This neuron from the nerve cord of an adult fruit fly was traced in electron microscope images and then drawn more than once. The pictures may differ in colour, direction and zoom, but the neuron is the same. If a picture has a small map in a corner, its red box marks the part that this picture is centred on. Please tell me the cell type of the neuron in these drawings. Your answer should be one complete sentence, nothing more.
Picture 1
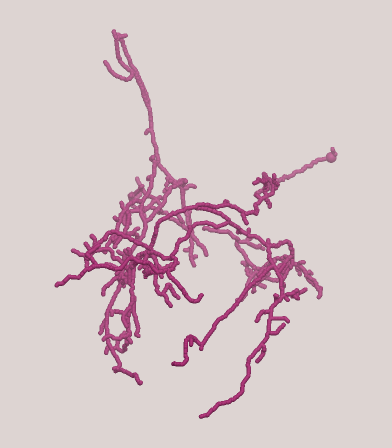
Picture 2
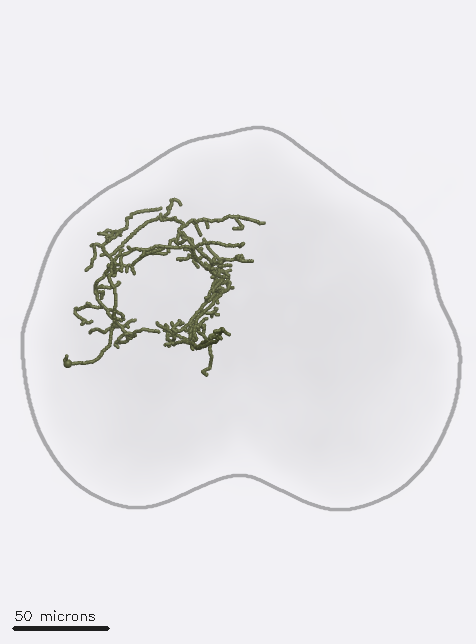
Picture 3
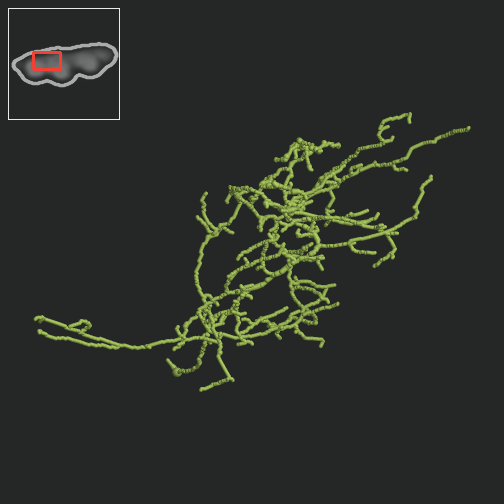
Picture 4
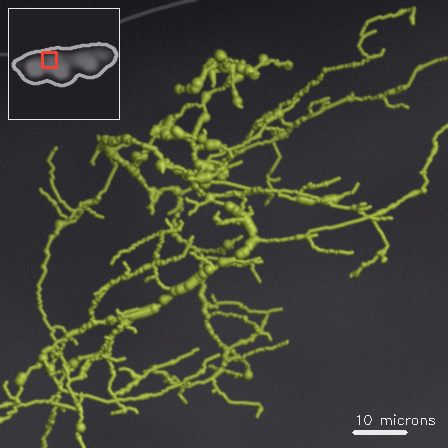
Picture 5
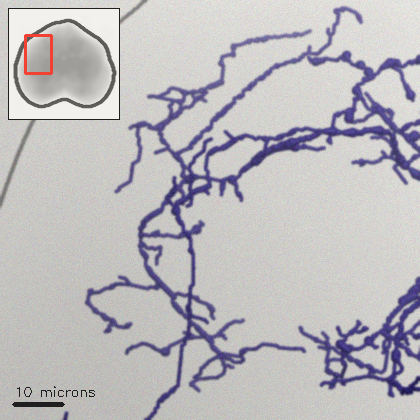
By its cell type, the neuron is IN03B065.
